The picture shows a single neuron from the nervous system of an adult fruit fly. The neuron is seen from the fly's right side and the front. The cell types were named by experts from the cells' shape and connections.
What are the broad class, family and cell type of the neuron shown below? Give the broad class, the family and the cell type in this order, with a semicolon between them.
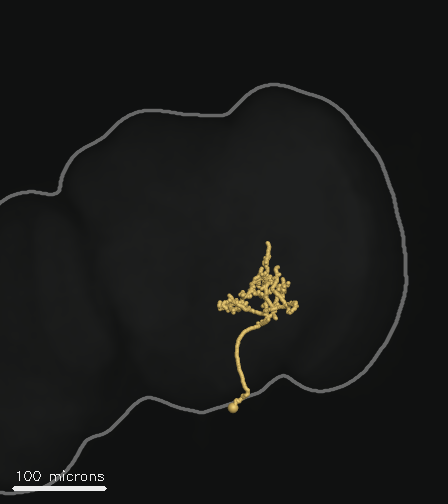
central-brain intrinsic neuron; hemilineage MX3; CB3739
